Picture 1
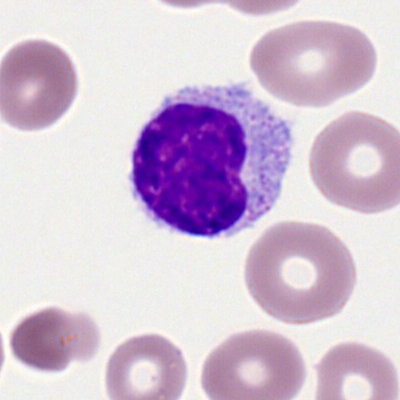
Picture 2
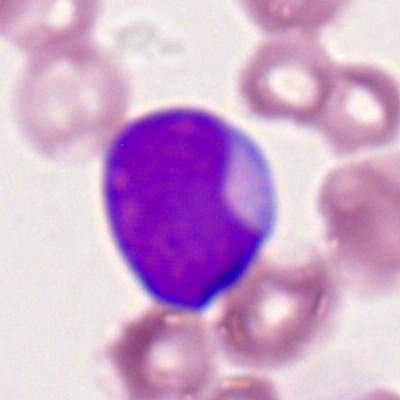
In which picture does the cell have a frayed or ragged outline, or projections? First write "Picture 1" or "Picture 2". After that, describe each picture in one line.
Picture 1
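What picture 1 shows: The cell outline is roughly round with a slightly frayed edge along the upper right.
What picture 2 shows: The cell's outline is smooth, with no surface projections.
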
